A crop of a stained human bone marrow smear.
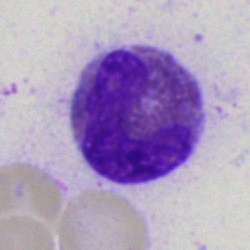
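Eosinophil, the central cell in a stained human bone marrow smear. Outline round and smooth; chromatin coarse, clumped into dark purple masses. Two red cells lie below and to the left. The image is slightly blurred.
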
